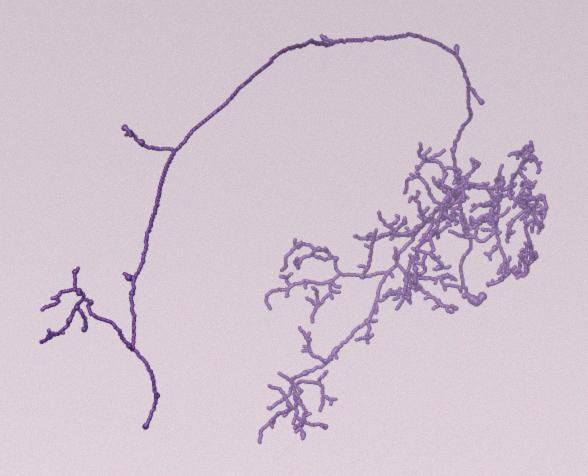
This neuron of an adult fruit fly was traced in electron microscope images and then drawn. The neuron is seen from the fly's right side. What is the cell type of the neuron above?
AVLP116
